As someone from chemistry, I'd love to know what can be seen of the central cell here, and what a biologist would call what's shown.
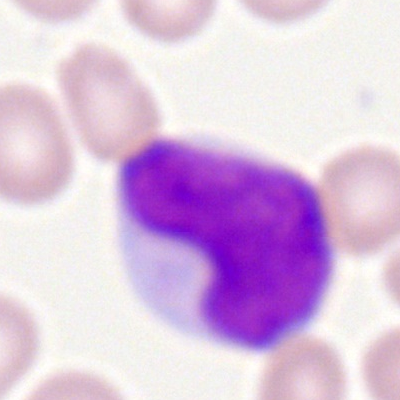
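The nucleus fills most of the cell and is indented on its lower-left side, giving it a bean shape. Pale grey-blue cytoplasm lies mostly at the lower left, within that notch. The cell is a myeloblast.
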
